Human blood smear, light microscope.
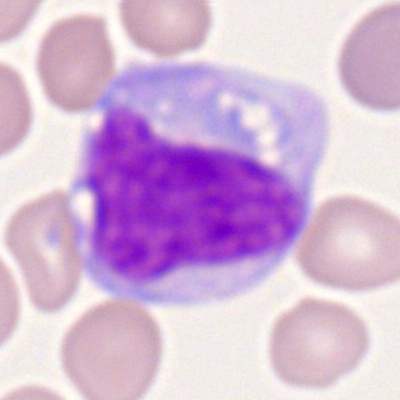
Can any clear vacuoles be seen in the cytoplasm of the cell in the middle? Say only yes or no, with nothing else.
Yes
